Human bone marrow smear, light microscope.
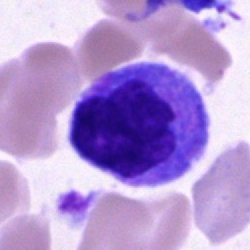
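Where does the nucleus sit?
Off-centre, towards the left, so the blue cytoplasm forms its widest rim on the right.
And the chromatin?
Dense and dark purple.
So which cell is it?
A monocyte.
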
